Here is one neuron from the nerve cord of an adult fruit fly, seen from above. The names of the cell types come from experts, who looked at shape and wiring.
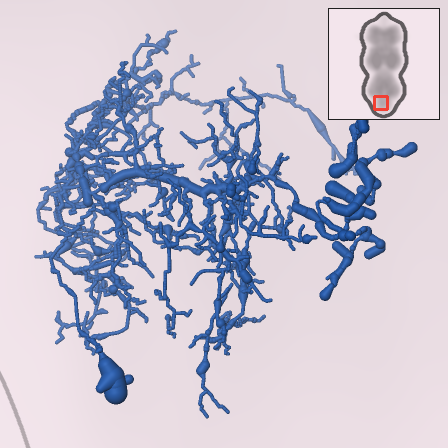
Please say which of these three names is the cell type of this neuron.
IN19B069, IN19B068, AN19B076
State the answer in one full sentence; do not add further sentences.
This neuron is included in the cell type IN19B068.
